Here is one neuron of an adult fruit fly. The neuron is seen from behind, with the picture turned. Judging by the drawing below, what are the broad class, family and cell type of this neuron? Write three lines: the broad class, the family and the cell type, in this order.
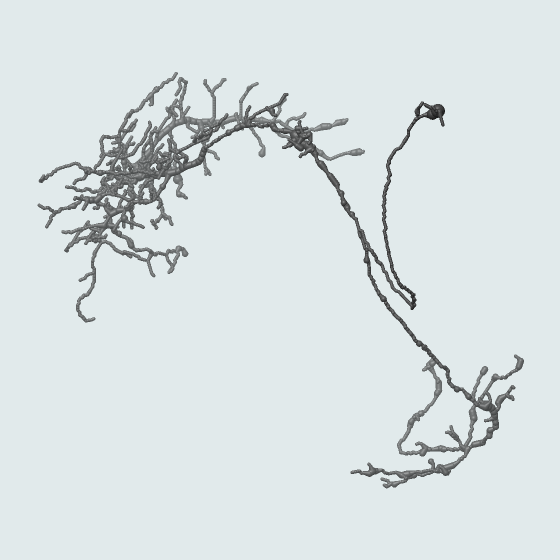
nerve-cord intrinsic neuron
hemilineage 03A
IN03A024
